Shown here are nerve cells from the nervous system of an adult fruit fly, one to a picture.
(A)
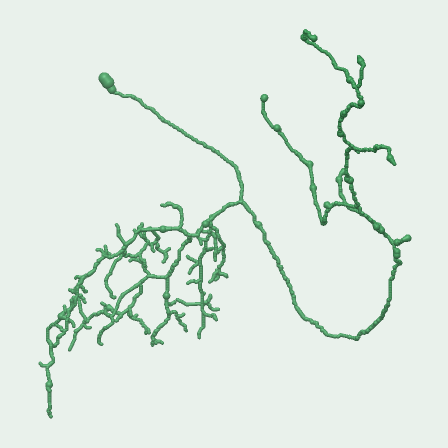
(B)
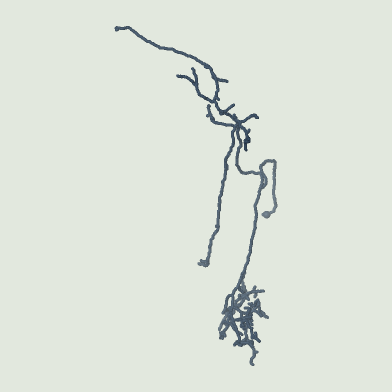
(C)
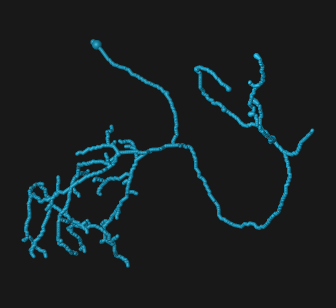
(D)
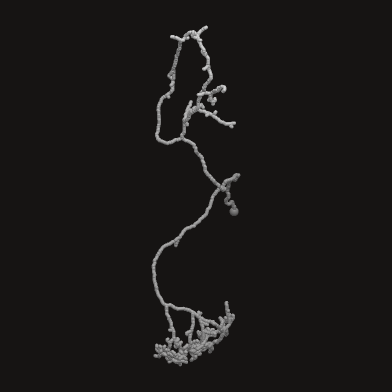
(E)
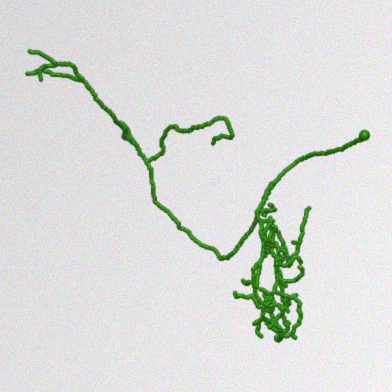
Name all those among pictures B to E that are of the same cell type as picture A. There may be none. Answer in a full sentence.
Picture C and picture E are of the same cell type.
